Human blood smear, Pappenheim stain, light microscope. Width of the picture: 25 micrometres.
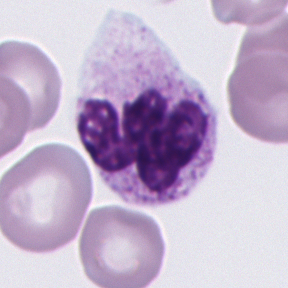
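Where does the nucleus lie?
In the lower half of the cell.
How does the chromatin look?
Dark purple and clumped, with small pale gaps.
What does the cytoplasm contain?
The abundant, pale lilac cytoplasm has fine purple granules scattered throughout.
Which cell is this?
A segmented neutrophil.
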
